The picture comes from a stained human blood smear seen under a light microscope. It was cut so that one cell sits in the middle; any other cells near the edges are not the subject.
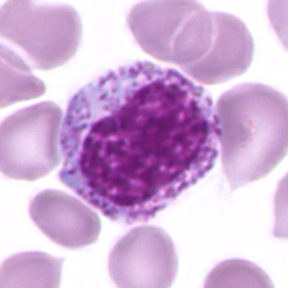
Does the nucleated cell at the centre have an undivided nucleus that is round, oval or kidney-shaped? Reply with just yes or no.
Yes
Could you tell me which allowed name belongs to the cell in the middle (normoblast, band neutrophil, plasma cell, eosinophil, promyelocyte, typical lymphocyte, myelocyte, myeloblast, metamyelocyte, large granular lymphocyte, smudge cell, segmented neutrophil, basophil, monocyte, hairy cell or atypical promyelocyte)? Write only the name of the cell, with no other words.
metamyelocyte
